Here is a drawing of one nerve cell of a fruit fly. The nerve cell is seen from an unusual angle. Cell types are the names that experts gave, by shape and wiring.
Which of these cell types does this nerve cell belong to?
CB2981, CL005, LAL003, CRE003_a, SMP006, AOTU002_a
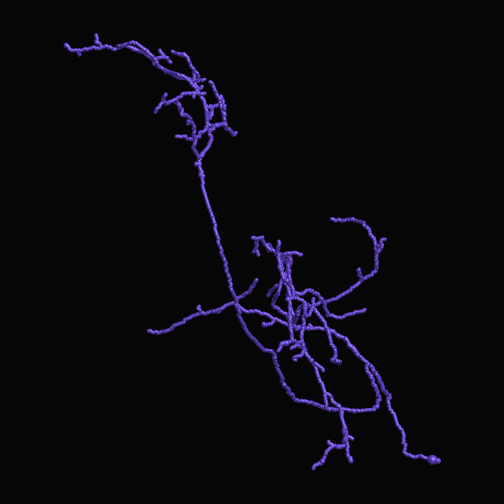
CRE003_a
